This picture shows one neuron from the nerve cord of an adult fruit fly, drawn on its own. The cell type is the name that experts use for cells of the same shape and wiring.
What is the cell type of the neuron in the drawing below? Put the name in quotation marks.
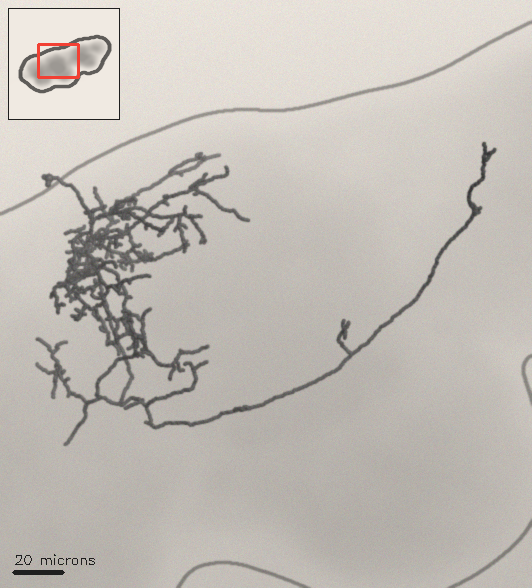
"IN17A093"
